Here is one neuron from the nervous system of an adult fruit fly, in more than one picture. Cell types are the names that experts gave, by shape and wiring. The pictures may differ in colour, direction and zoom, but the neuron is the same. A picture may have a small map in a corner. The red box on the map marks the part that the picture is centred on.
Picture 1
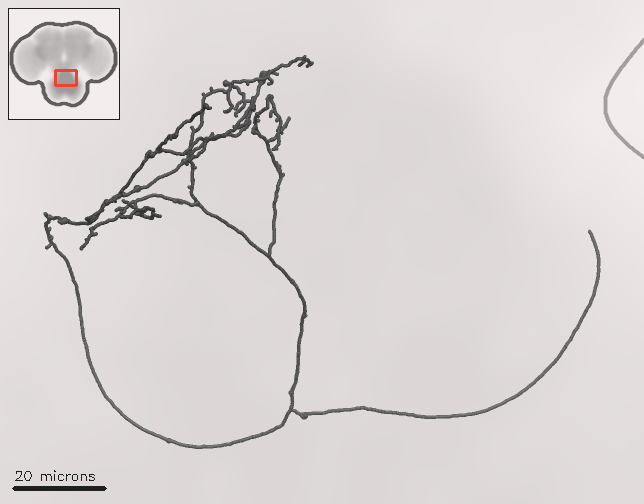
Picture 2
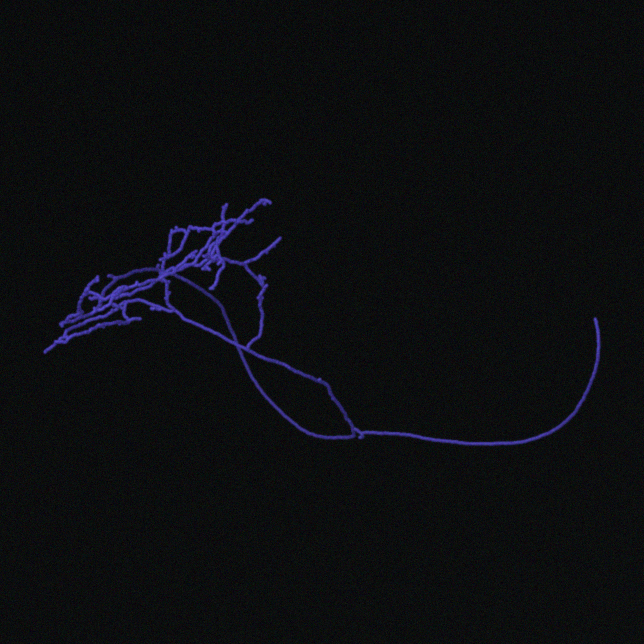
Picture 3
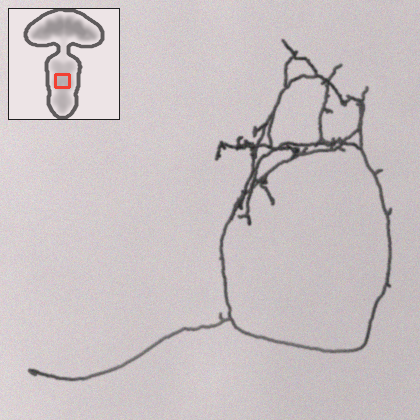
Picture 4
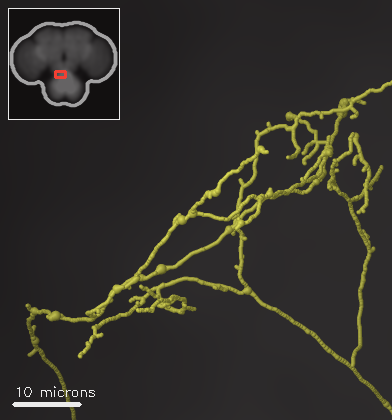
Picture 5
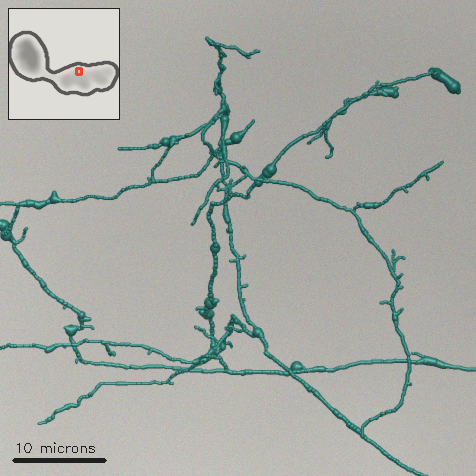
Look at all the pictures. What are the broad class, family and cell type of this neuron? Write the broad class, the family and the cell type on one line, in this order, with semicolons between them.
nerve-cord intrinsic neuron; hemilineage 19B; IN19B103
